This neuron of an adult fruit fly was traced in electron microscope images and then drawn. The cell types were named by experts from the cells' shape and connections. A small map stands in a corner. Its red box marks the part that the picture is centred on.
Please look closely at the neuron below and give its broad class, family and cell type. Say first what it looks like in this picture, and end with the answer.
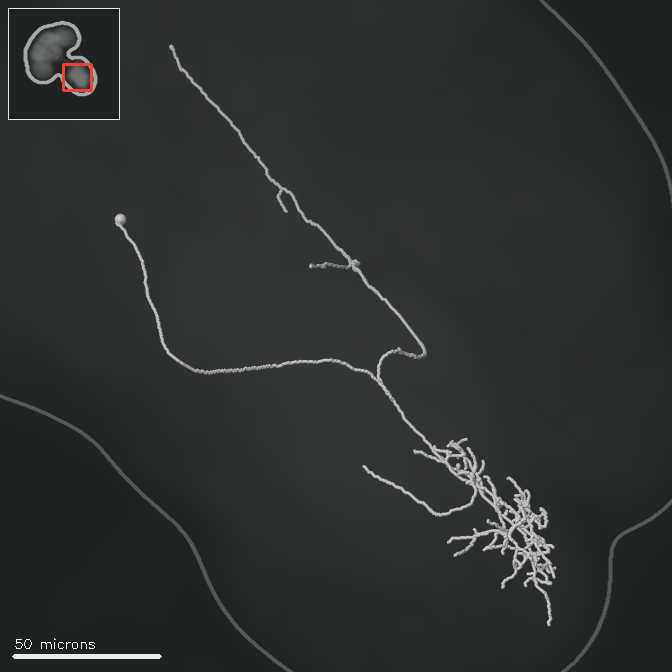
From top to bottom in the picture it spans about 200 microns. The picture shows dozens of branch ends. Its broad class is nerve-cord intrinsic neuron. Its family is hemilineage 23B. It is of cell type IN23B090.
